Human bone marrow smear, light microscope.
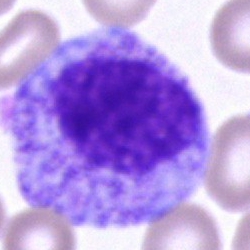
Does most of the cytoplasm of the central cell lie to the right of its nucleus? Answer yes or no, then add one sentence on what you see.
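No. The nucleus sits off-centre, toward the upper right of the cell.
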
